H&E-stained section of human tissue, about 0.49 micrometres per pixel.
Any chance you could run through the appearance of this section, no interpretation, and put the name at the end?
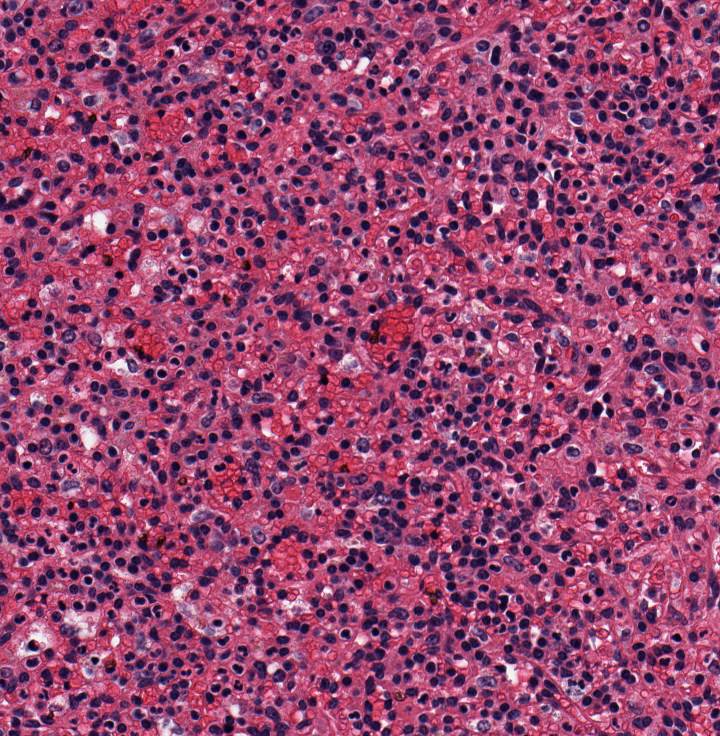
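Diffuse, even cell sheet across entire field; no glands, follicles or epithelium. Nucleated cells mostly small lymphocytes: round, dark-staining nuclei, scant cytoplasm. Red blood cells in small dense pools; clear example just above centre. Scattered larger cells with pale, clear or finely vacuolated cytoplasm mingled among lymphocytes. Tissue: spleen.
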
